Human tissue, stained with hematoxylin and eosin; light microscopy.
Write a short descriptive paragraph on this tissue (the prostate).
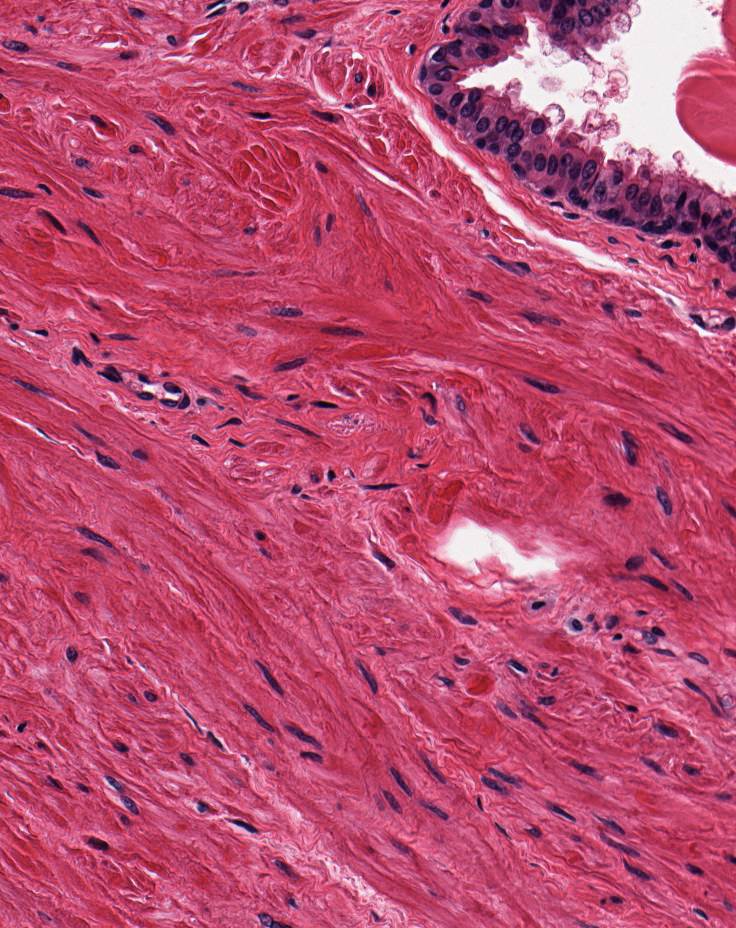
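An epithelium-lined lumen occupies the top right corner; the remainder of the field is a thick wall of pink fibres. The wall consists of smooth muscle bundles running mostly diagonally, from upper left to lower right. Its nuclei are dark and elongated and lie parallel to the fibres. Within the lumen, at the edge of the field, is a smooth, rounded pink mass.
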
